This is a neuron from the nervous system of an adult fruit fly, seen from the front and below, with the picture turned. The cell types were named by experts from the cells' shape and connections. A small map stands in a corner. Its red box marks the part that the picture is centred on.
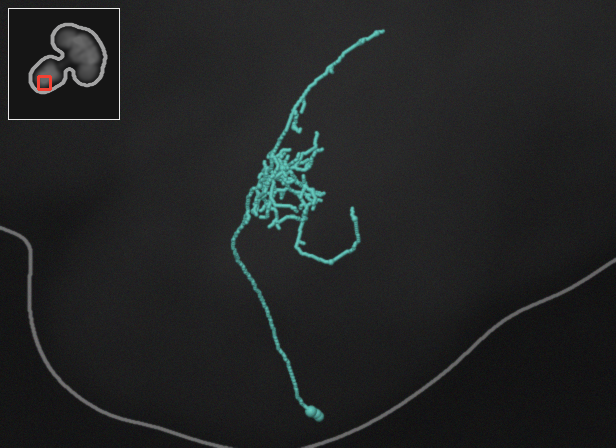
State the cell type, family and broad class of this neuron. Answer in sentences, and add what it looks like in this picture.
Its cell type is IN01B092. Its family is hemilineage 01B. It is a nerve-cord intrinsic neuron. The cell body can be seen at the bottom of the picture. In this view it is more than twice as tall as it is wide.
